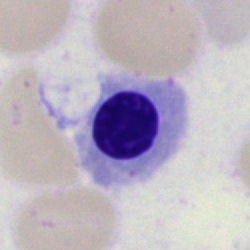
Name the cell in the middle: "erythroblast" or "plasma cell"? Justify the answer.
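Erythroblast rather than plasma cell.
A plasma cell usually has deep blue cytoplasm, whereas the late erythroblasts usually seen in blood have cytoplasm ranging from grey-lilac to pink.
The cytoplasm of this cell is pale lilac-blue, not deep blue. Its chromatin is dense and stains dark purple throughout the nucleus. The nucleus sits off-centre, with more cytoplasm to its right than to its left. The outline is irregular and angular rather than smoothly round.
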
